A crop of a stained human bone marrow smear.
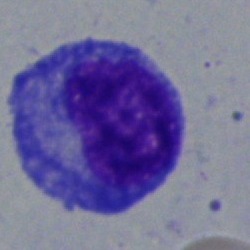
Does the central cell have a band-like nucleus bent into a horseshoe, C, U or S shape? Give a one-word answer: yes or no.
No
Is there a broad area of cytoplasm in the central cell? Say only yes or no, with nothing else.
Yes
